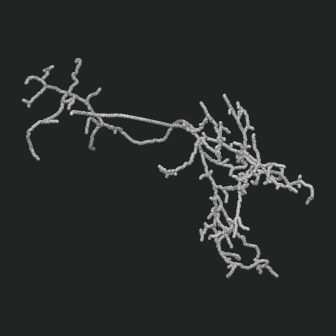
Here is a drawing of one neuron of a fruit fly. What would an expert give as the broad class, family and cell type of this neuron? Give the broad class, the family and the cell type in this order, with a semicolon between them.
nerve-cord intrinsic neuron; hemilineage 12B; IN12B063_b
